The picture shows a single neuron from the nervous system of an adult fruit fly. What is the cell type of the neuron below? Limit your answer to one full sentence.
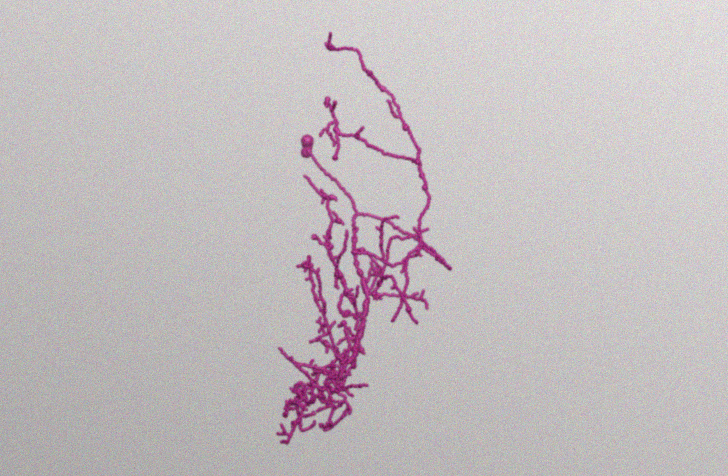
Among cell types, the one for this neuron is LHAV1a3.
